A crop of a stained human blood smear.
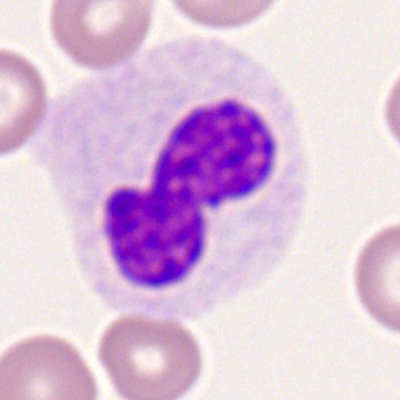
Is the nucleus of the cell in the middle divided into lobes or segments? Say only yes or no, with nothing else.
Yes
